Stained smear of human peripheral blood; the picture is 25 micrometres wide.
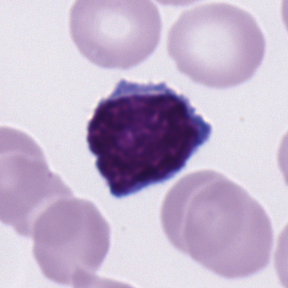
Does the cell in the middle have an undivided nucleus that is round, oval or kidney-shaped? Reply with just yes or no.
Yes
